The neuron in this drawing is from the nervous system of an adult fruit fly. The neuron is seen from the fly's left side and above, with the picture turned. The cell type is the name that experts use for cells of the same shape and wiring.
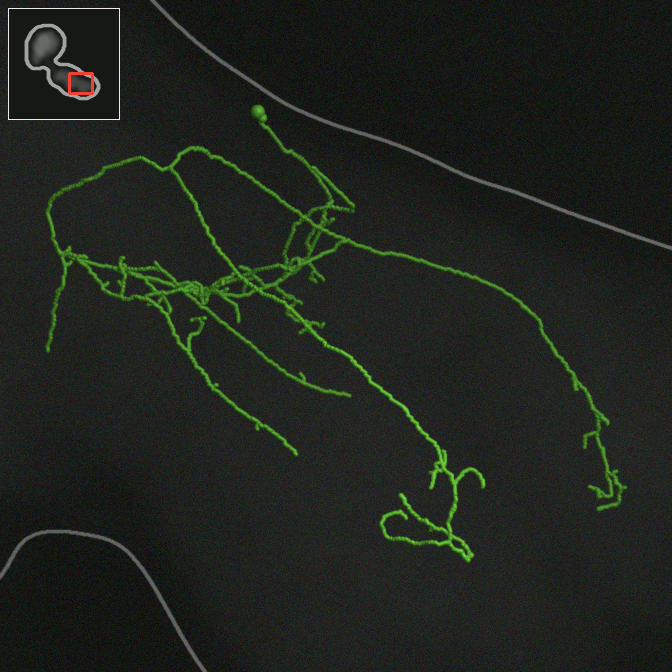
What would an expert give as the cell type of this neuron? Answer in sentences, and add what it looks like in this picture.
The cell type is IN18B050. This is a nerve-cord intrinsic neuron. Its cell body lies at the top of the picture. Dozens of branch ends can be seen.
